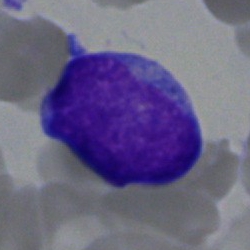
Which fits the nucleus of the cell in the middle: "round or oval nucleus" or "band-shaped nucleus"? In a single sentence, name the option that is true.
Its nucleus is a round or oval mass rather than a curved band.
